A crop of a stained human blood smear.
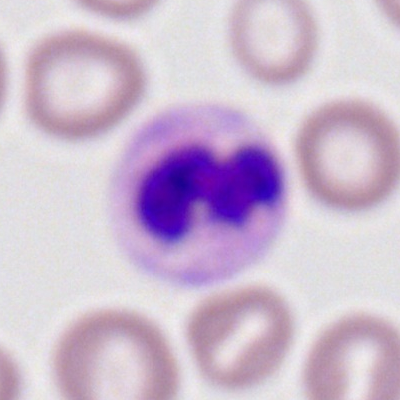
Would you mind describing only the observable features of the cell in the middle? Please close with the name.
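Follow the nucleus with your eye: it is divided into lobes joined by narrower parts, and it stretches horizontally across the middle of the cell. See how densely the chromatin stains, a dark purple. Around it, the cytoplasm is plentiful and pale pinkish-lilac. What you are looking at is a segmented neutrophil.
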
